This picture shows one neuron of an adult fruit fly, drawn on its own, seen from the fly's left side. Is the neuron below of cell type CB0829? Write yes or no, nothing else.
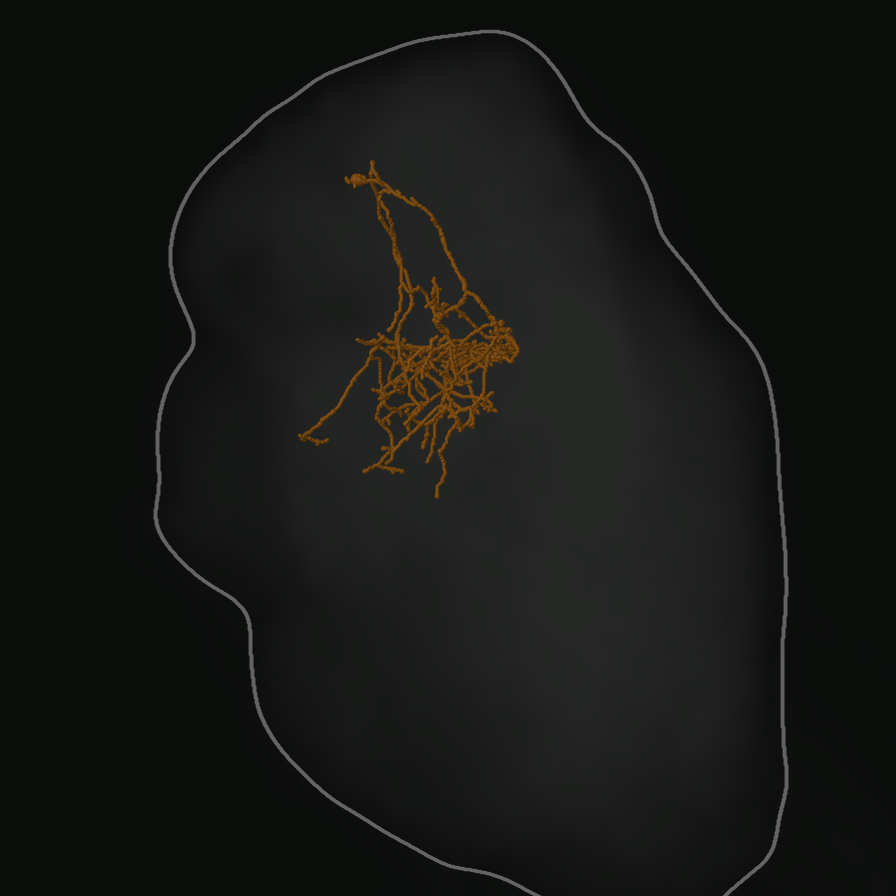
yes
